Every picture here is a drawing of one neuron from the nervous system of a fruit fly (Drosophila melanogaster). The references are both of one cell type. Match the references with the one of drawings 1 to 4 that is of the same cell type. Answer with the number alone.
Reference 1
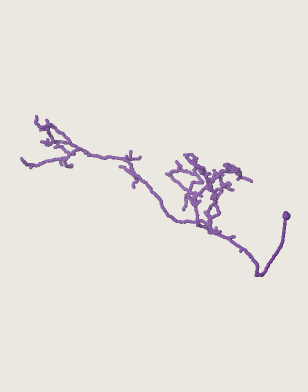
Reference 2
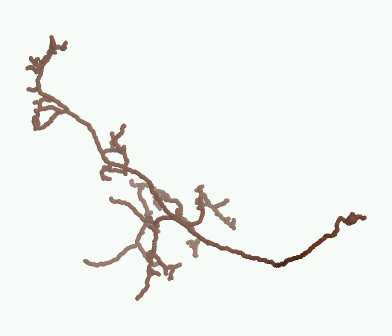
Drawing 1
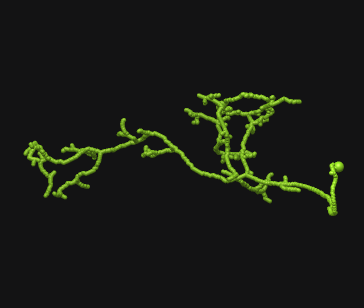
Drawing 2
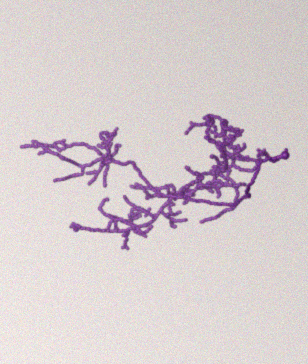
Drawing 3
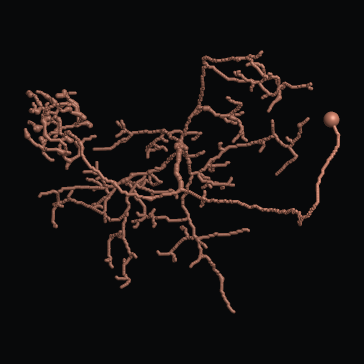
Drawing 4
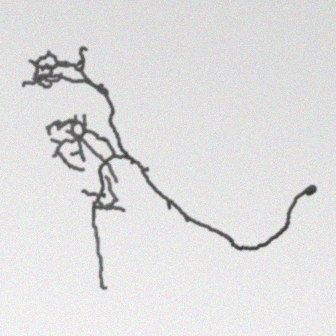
1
